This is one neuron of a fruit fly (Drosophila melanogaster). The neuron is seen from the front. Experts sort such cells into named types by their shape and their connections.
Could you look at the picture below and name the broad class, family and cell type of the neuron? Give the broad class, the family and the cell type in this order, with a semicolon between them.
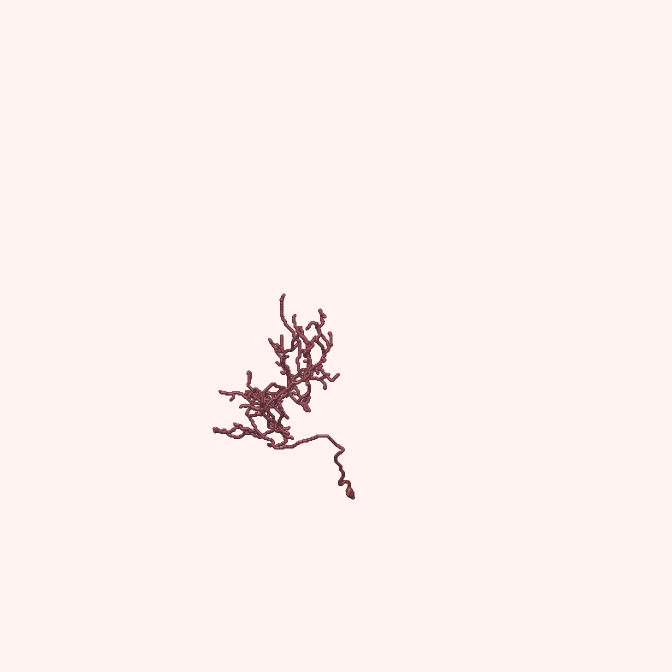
nerve-cord intrinsic neuron; hemilineage 14A; IN14A090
